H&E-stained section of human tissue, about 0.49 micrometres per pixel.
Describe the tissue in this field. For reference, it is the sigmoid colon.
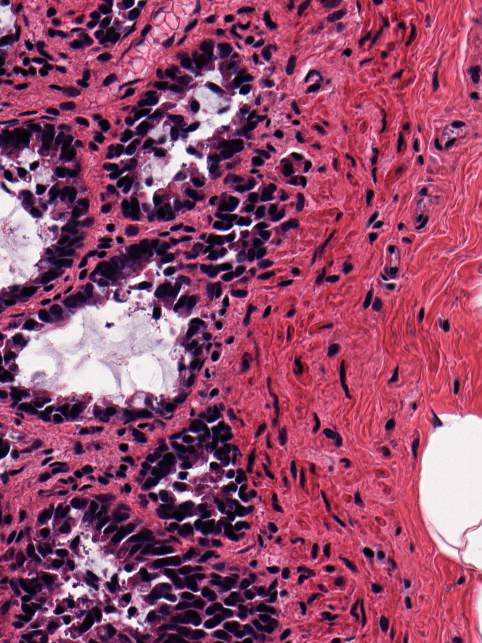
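First, the layout: crowded epithelial gland structures occupy the left part of the field, and dense fibrous stroma the right. Second, the epithelial nuclei are dark, elongated and crowded, many overlapping. Third, the glands are lined by epithelium several nuclei thick, not a single orderly row. Finally, the gland spaces are irregular and angular rather than round.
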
